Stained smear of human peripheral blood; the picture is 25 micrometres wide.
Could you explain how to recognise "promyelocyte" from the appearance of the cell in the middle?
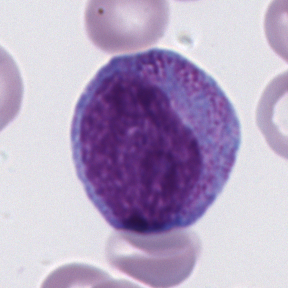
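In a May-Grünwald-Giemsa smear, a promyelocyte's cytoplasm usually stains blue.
You can see this one's cytoplasm is bluish, so that goes with a promyelocyte, and it's widest on the right side of the cell. The nucleus sits off-centre, over toward the left. Fine reddish-purple granules are scattered through the cytoplasm. The outline is roughly round and smooth, and the cell is about 16 micrometres across.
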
